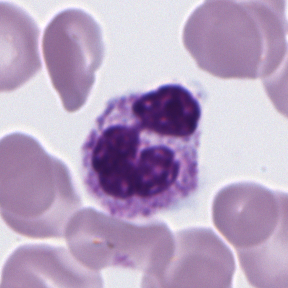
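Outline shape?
Roughly round, slightly uneven edge.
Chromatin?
Dense, dark purple, coarse clumps.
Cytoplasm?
Moderate rim of pale lilac-pink around the nucleus; no clear vacuoles.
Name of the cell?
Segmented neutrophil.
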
